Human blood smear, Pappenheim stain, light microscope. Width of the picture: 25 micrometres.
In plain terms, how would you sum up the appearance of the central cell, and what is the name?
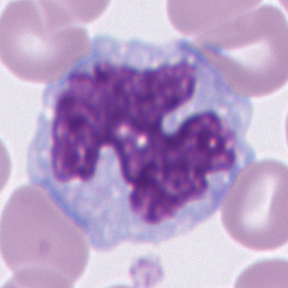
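Its outline is roughly round, with a finely irregular, frayed edge. The cell measures about 19 micrometres across. The nucleus is one continuous mass folded into broad lobes, rather than separate lobes linked by thin threads, and it fills about 50% of the cell's area. Its chromatin is lacy and strand-like, not gathered into coarse dark blocks. The cytoplasm is pale grey-blue. This cell is a monocyte.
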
